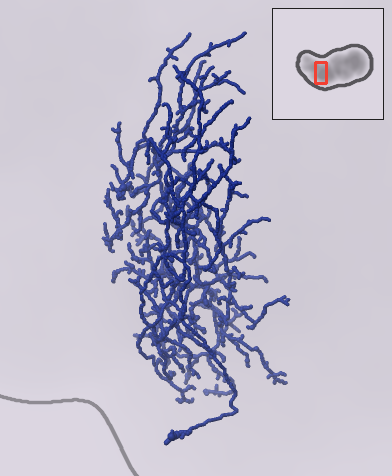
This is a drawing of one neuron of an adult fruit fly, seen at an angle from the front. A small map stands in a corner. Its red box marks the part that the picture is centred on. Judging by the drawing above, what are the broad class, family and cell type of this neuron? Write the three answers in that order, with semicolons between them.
optic-lobe intrinsic neuron; Mi; Mi18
